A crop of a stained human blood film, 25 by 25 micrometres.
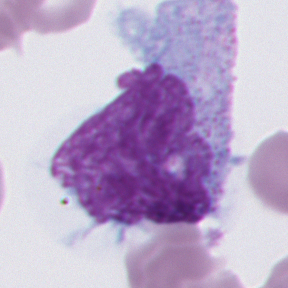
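Monocyte, the central cell of a stained blood smear. See how pale blue-lilac cytoplasm reaches mainly to the upper right of the nucleus, which is about 14 micrometres across, with fine pink-purple granules scattered through it. Thin hair-like projections stick out from the lower edge, and a small pale round spot sits in the nucleus's lower right.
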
